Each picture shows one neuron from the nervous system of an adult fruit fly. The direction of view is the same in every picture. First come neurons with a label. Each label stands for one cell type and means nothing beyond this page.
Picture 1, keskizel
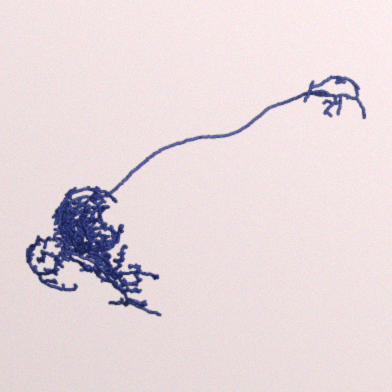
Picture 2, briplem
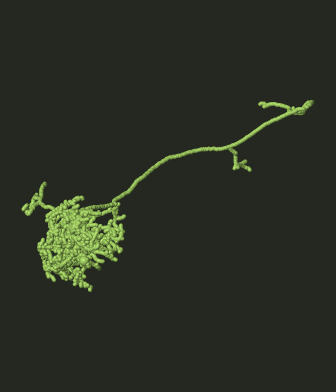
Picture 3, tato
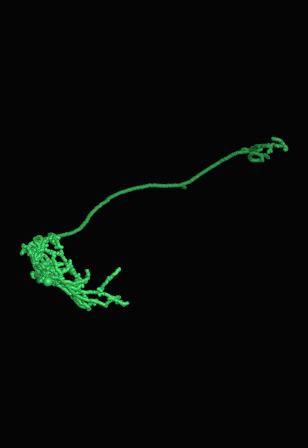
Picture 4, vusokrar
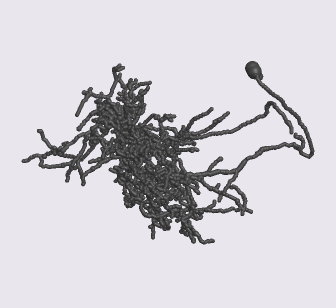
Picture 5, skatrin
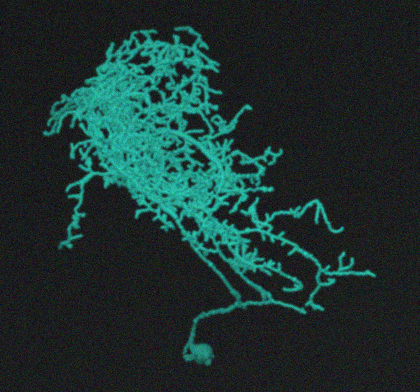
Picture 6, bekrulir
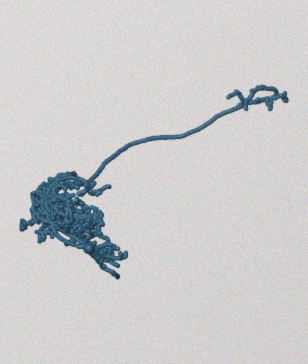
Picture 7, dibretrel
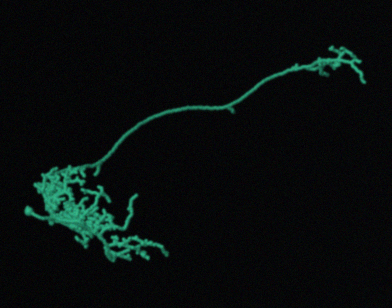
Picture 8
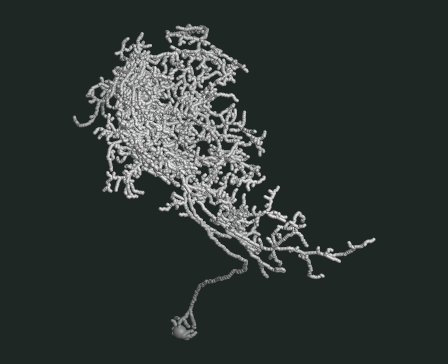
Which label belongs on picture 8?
skatrin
